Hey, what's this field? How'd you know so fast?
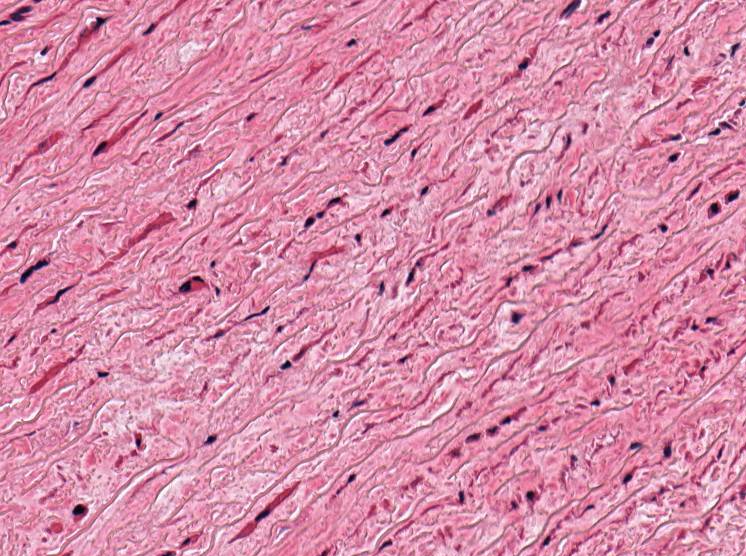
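This is the tunica media of an artery. Pink fibres fill the whole field, running in parallel from lower left to upper right. Notice that they are wavy, crimped eosinophilic strands rather than straight ones.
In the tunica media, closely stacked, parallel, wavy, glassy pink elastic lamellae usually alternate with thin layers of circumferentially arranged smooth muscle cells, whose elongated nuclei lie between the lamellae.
The nuclei you see are small, dark and elongated, lying along the fibres. Between the fibre bundles, especially in the lower left and centre, there are paler, frayed pink areas.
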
